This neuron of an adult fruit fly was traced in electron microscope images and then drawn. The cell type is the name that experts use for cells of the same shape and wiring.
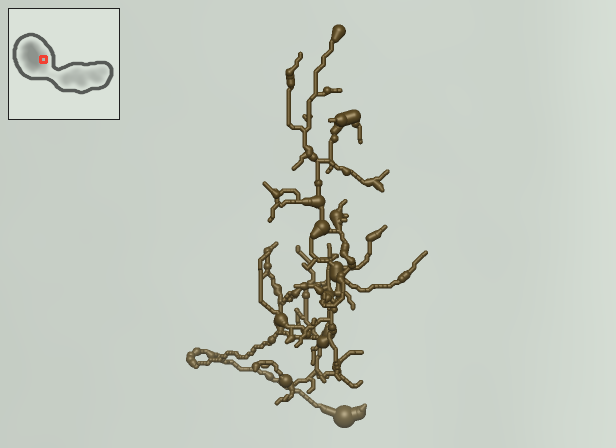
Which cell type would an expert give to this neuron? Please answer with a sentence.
The cell type is Mi17.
